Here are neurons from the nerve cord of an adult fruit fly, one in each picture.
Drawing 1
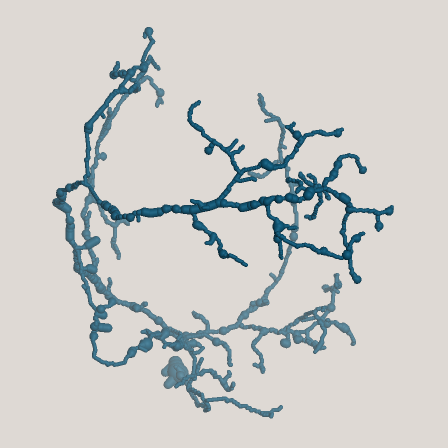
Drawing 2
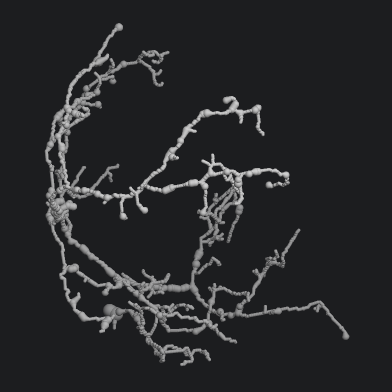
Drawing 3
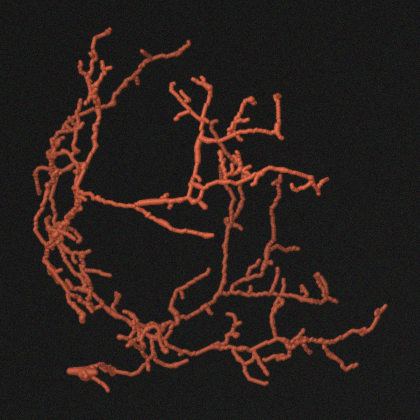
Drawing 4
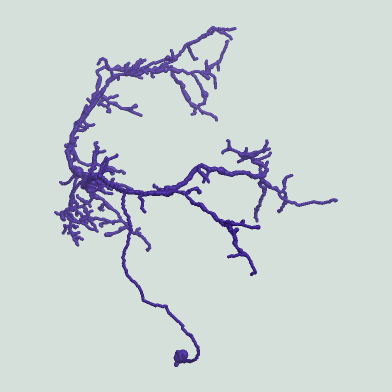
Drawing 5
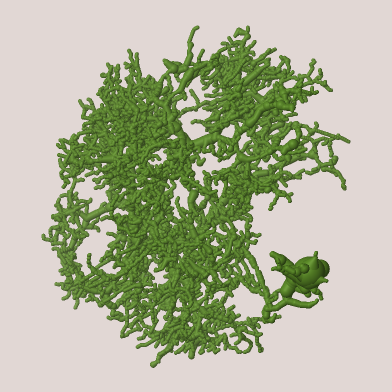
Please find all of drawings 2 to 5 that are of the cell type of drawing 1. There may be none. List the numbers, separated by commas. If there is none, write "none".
2, 3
